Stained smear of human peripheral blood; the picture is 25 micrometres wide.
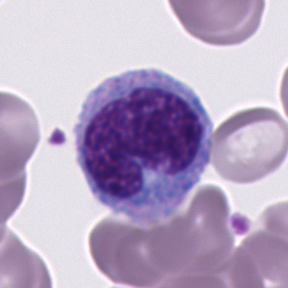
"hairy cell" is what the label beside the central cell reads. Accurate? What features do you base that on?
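Decisive: fine, dust-like pinkish-purple granules in the cytoplasm.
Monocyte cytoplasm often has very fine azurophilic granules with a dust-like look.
Verdict: monocyte, not hairy cell. No nucleoli visible; this also fits monocyte.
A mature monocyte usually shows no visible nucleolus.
Nucleus kidney-shaped, notched on its lower side, about 11 by 9 micrometres; this does not count against hairy cell.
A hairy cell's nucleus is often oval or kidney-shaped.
Cytoplasm greyish-blue; likewise no objection to hairy cell.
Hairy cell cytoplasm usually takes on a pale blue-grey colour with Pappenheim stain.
Also seen: cell about 13 micrometres across, roughly round with a slightly ragged edge; nucleus fills about 60% of the cell's area; a pale clear area lies in the cytoplasm within the notch of the nucleus.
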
